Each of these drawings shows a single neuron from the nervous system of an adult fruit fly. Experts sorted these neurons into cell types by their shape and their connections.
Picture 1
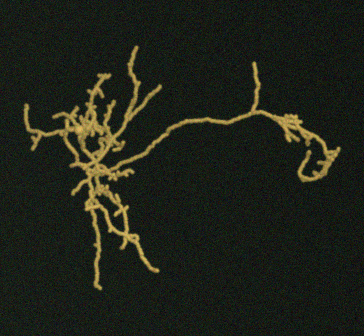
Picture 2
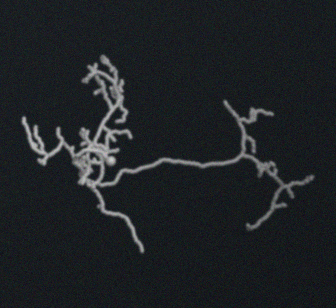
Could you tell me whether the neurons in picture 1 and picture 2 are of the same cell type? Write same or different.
different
